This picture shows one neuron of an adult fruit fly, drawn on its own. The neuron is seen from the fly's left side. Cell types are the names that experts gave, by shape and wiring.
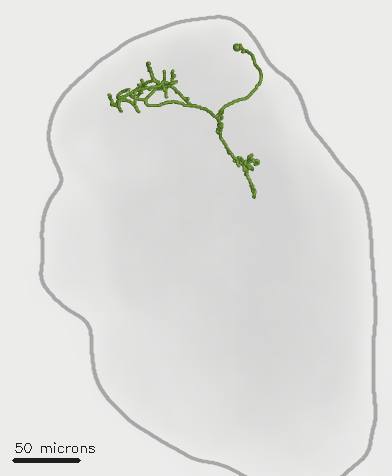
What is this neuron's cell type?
SIP042_a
